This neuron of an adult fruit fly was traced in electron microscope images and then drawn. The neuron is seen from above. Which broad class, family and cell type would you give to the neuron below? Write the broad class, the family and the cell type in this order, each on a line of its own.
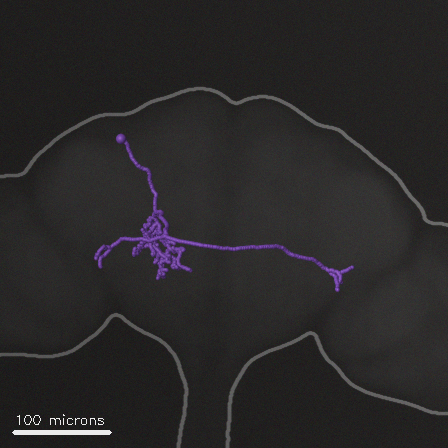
central-brain intrinsic neuron
hemilineage ALl1_ventral
CB2558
